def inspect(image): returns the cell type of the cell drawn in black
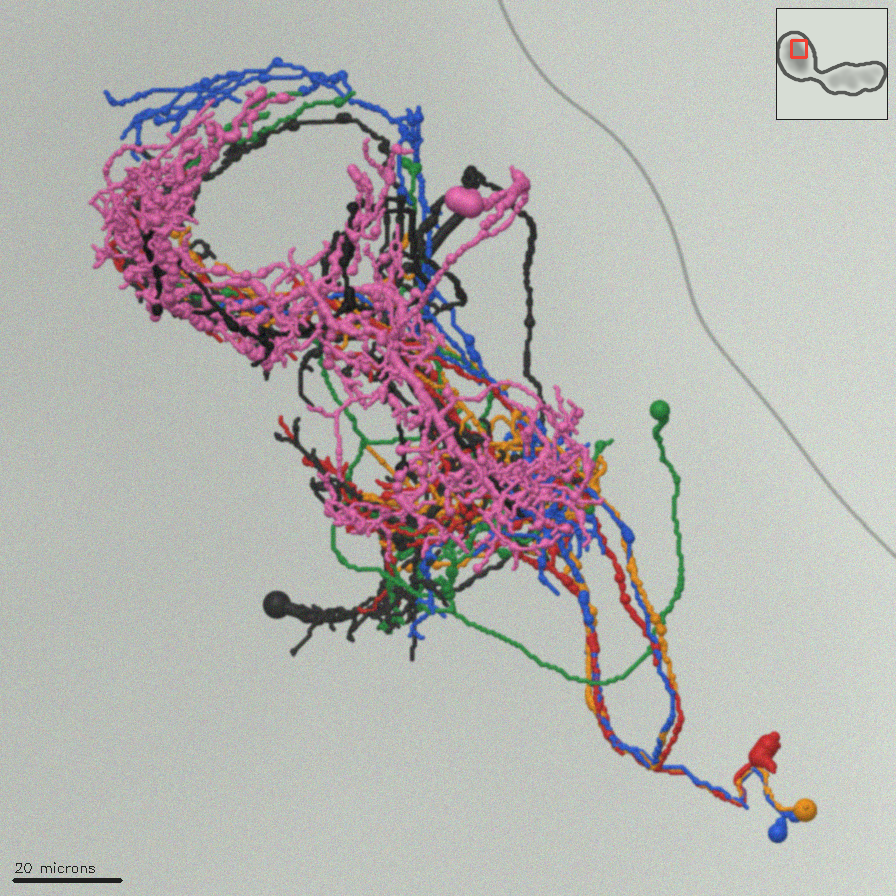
CL136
